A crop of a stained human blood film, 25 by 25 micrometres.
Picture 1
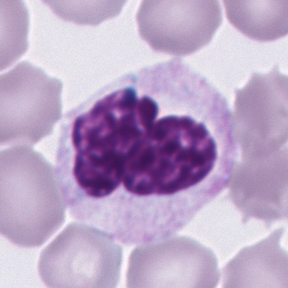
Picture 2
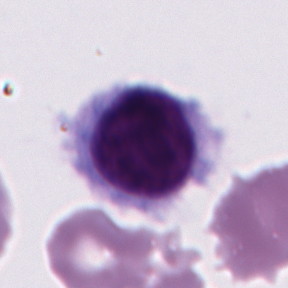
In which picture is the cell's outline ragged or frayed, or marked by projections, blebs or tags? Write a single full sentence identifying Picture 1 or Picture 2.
In picture 2, the cell has a rough edge rather than a smooth one.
